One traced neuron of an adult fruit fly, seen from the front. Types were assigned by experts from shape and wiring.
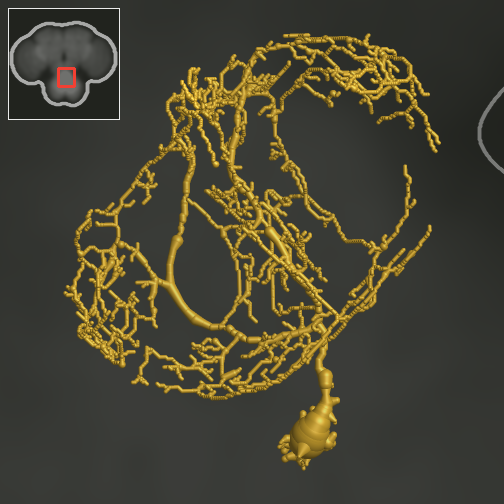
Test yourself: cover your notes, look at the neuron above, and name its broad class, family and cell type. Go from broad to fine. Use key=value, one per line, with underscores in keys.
broad_class=efferent neuron of the nerve cord
family=hemilineage 00B
cell_type=EN00B012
